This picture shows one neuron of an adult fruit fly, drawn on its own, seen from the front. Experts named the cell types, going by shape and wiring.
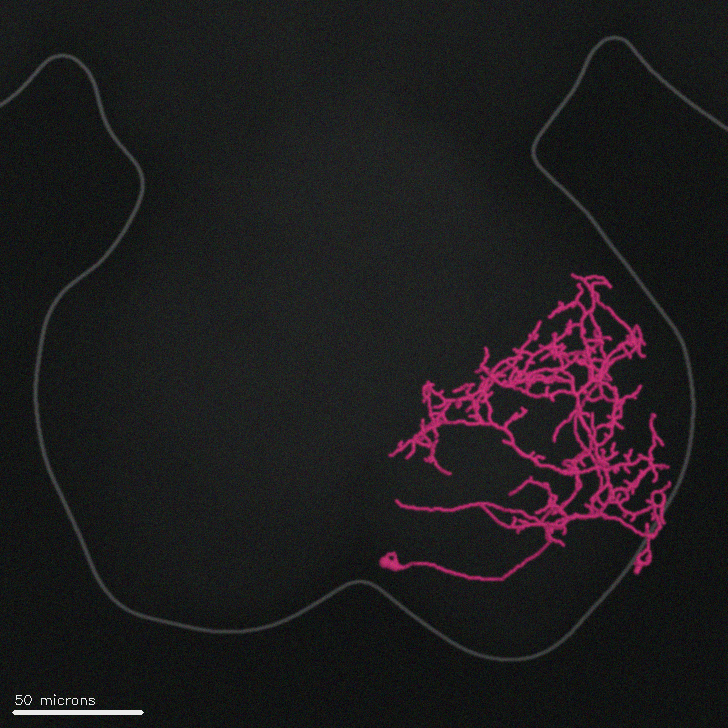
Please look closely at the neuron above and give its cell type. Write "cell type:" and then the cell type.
cell type: IN04B037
